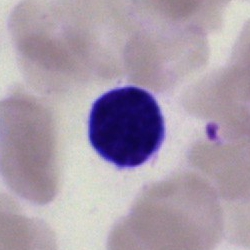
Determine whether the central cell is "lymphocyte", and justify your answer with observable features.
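Chromatin: dense and stained dark blue-purple throughout, which goes with lymphocyte and against blast.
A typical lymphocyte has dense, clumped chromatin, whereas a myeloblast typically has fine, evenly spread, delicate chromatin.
Cytoplasm: almost none is visible around the nucleus, a feature that would fit both names.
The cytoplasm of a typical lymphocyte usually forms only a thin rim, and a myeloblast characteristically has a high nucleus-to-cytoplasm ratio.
Nucleoli: none can be seen, in keeping with lymphocyte.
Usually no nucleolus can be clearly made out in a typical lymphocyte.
Granules: none are visible in or over the cell, again in keeping with lymphocyte.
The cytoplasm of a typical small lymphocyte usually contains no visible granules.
Outline and surface: roughly round with a few slightly flattened sides, without projections or blebs. Conclusion: lymphocyte is the correct name for this cell.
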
